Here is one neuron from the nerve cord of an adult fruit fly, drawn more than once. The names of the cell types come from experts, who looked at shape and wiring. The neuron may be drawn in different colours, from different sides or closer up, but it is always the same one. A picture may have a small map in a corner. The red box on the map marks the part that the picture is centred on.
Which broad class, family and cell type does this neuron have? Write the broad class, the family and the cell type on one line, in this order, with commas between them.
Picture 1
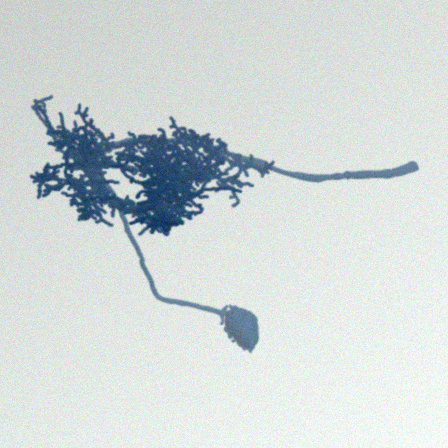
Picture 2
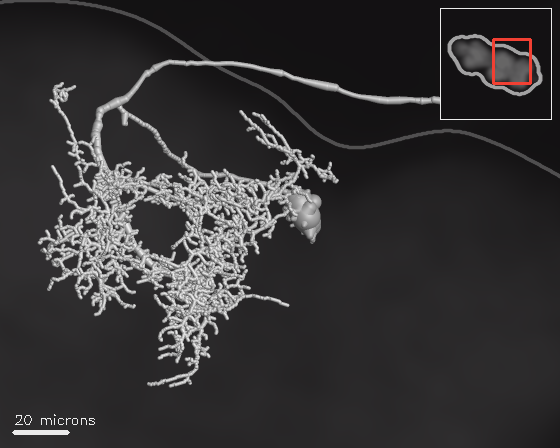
motor neuron of the nerve cord, hemilineage 16B, DVMn 1a-c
